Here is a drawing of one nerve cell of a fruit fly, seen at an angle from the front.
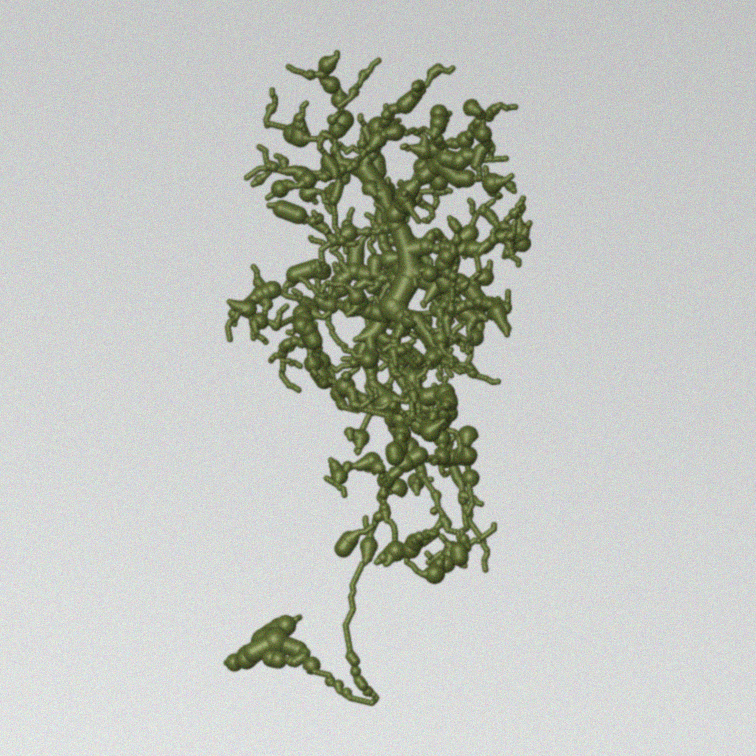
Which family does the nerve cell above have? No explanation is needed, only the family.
hemilineage WEDa1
